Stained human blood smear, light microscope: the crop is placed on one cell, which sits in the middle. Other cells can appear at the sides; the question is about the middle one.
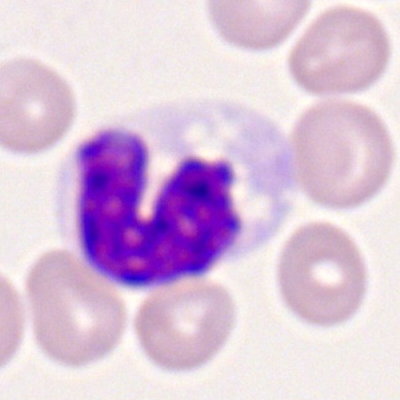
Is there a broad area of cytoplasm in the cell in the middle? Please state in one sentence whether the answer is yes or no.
Yes, its cytoplasm is plentiful around the nucleus.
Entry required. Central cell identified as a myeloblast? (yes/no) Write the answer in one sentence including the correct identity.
No, this cell in the middle is a monocyte, so it is not a myeloblast.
